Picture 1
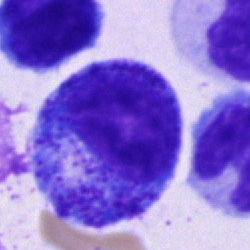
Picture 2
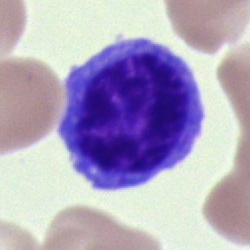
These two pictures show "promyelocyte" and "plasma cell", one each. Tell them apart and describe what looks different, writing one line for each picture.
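Picture 1 – promyelocyte. The cytoplasm holds many dark purple granules.
Picture 2 – plasma cell. No granules are visible in the cytoplasm.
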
